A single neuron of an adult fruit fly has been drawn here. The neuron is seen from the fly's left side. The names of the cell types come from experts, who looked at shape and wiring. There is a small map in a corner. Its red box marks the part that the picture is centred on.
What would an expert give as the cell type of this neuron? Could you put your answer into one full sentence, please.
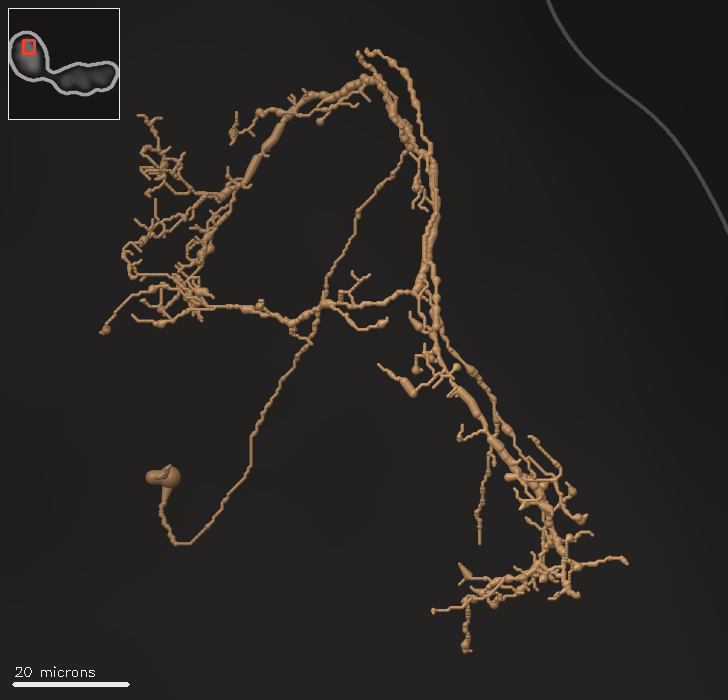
It is SLP136 that names the cell type of this neuron.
